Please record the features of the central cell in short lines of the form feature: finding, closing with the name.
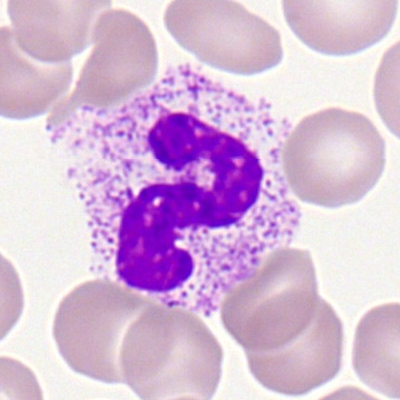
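Nucleus: single curved band, bent S-like
Chromatin: deep purple, coarse and clumped, small paler patches
Cytoplasm: abundant, pale pink, on all sides of the nucleus
Granules: many, fine, purple-pink
Cell type: band neutrophil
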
